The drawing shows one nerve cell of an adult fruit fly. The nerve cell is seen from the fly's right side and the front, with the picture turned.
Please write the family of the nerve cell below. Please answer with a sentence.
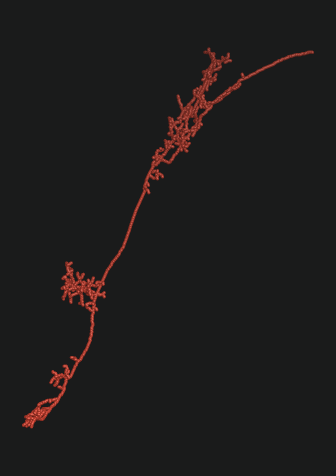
The family is hemilineage 09A.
